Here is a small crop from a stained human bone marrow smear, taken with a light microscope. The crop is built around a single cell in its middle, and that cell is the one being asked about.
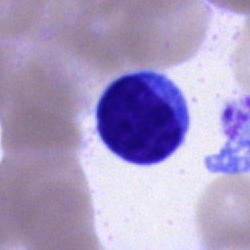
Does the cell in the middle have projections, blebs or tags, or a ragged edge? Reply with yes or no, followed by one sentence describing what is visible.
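No. The outline of the cell is round and smooth.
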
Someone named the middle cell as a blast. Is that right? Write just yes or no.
no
